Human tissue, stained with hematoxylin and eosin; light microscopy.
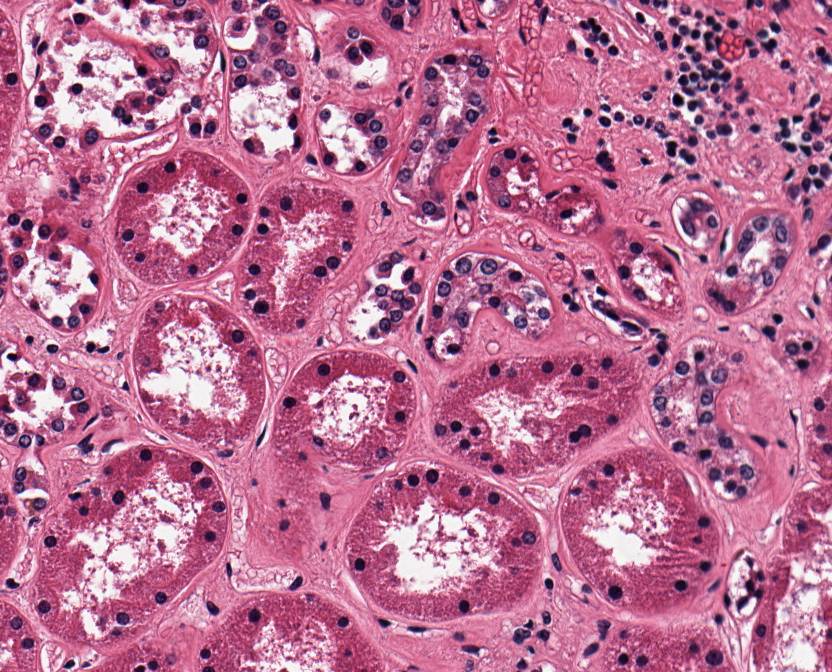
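Renal cortex, its large tubules in the centre and lower half lined by cells with abundant granular, deeply eosinophilic cytoplasm. Their lumina hold pale, fluffy, vacuolated material, white empty spaces centrally. Between tubules lies pink fibrous stroma with scattered elongated spindle-shaped nuclei; a cluster of small lymphocytes with dark round nuclei sits in the upper right corner.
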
